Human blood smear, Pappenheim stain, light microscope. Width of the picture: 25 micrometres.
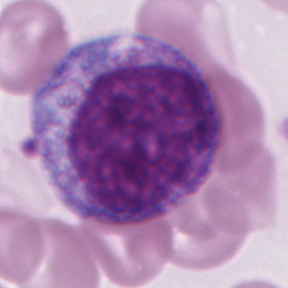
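Promyelocyte. The cell is roughly round and measures about 17 micrometres across. Its nucleus lies toward the lower right and fills about 70% of the cell's area, while the widest band of cytoplasm is on the upper left side. Fine purple granules are scattered through the cytoplasm. The image is slightly soft in focus.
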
